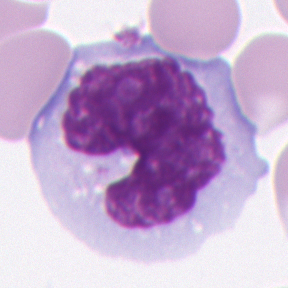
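Monocyte, the nucleated cell at the centre. See how its border is irregular and slightly wavy rather than a smooth circle. The cytoplasm is pale grey-blue, with a few small clear vacuoles lying near the nuclear notch. You will find no coarse dark granules in it.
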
